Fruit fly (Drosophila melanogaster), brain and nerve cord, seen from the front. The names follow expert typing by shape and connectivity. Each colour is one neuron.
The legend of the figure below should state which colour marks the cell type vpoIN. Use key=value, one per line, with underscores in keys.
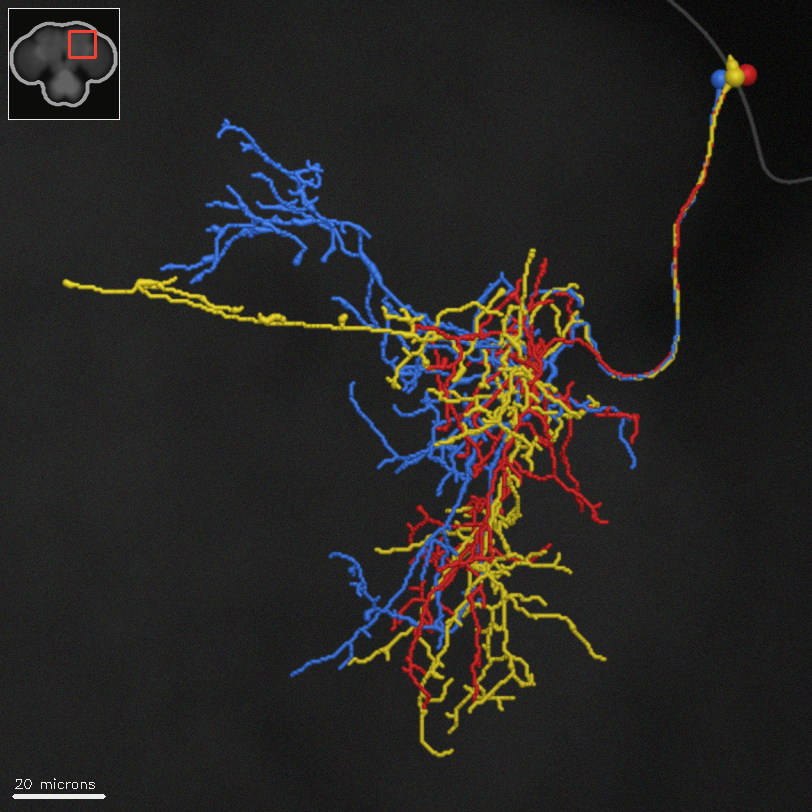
colour=yellow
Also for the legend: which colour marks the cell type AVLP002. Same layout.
colour=red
